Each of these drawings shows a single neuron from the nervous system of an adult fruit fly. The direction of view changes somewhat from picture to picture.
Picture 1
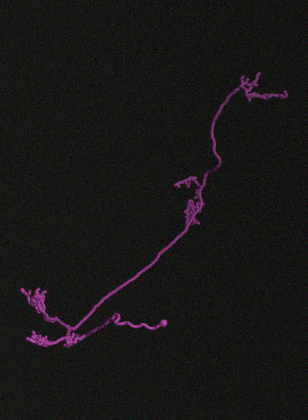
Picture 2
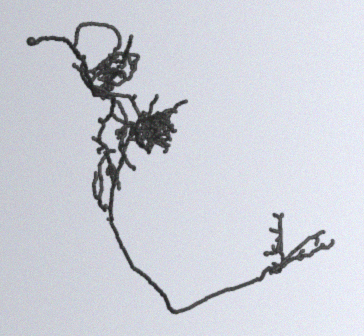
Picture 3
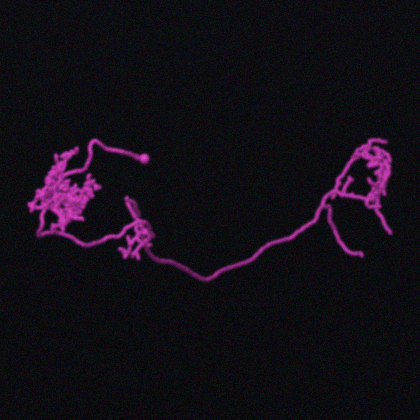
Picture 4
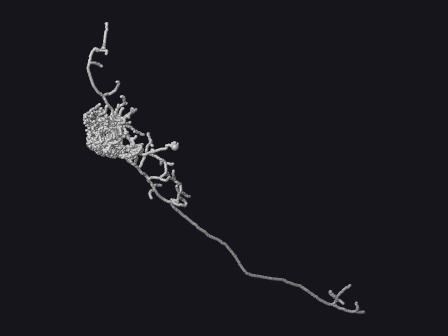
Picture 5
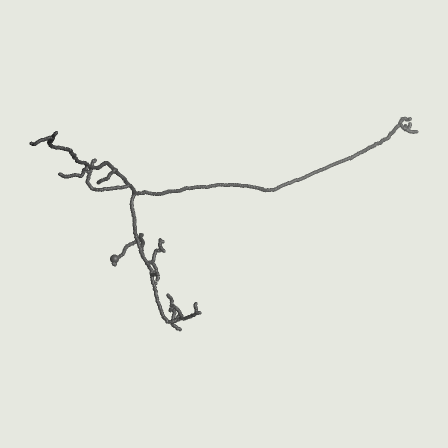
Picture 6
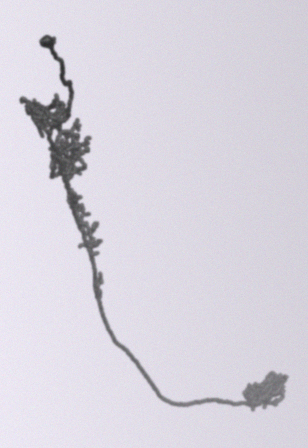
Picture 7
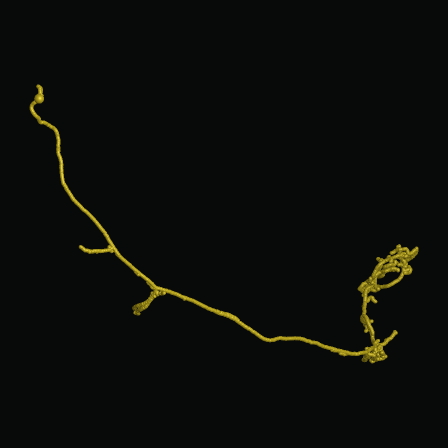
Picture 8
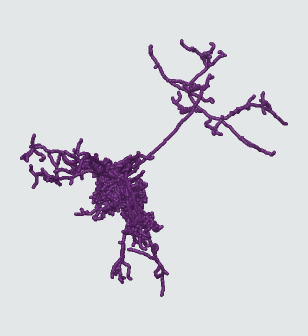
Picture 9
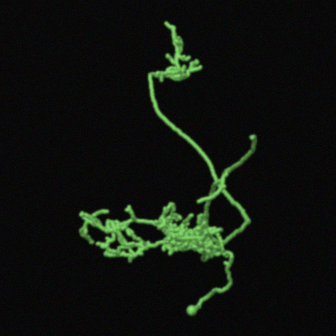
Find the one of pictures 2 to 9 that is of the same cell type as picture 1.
7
